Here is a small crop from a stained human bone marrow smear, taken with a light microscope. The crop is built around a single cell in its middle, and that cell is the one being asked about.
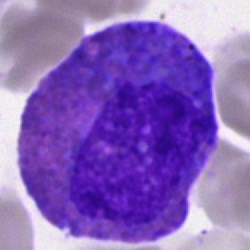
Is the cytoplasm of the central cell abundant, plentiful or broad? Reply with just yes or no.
Yes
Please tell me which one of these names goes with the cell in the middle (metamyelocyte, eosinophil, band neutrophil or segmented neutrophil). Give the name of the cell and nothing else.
eosinophil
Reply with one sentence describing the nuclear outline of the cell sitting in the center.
In this cell the nucleus is a solitary compact mass, round, oval or kidney-shaped.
